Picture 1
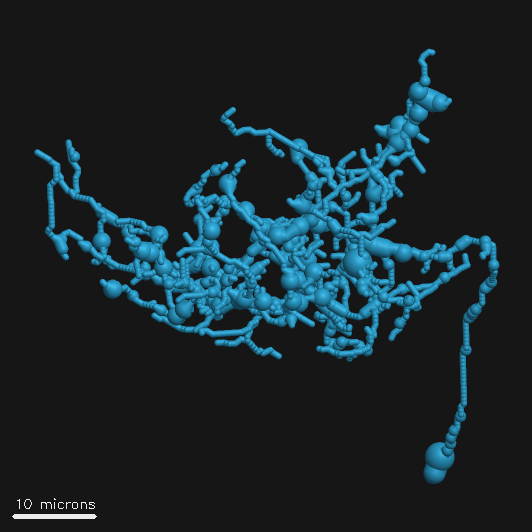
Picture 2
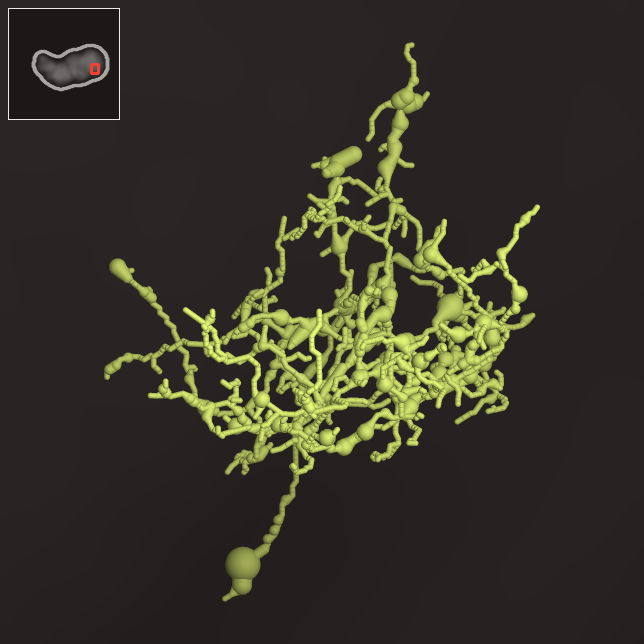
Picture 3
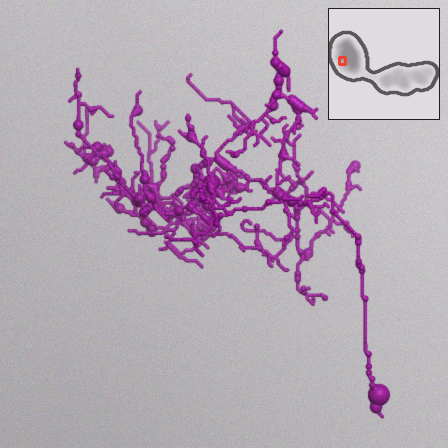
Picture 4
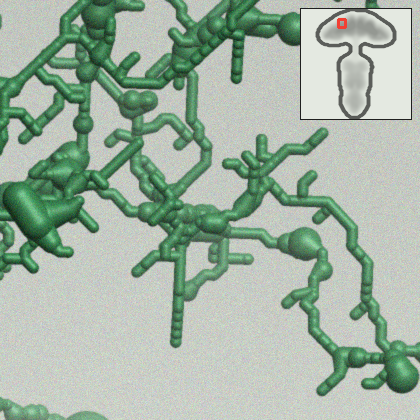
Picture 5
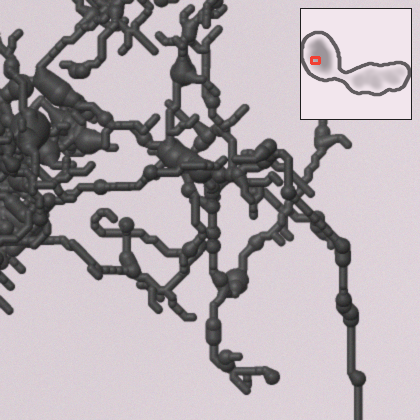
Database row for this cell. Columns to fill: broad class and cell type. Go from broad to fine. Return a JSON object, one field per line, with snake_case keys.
{
 "broad_class": "central-brain intrinsic neuron",
 "cell_type": "CB2642"
}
